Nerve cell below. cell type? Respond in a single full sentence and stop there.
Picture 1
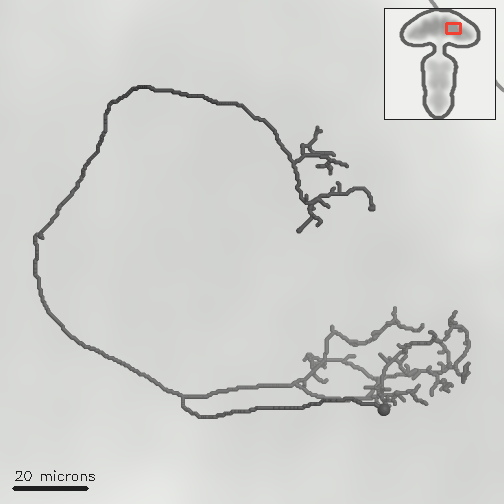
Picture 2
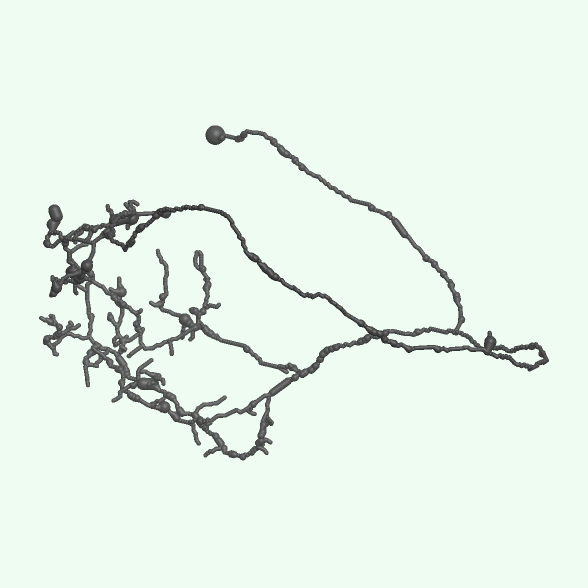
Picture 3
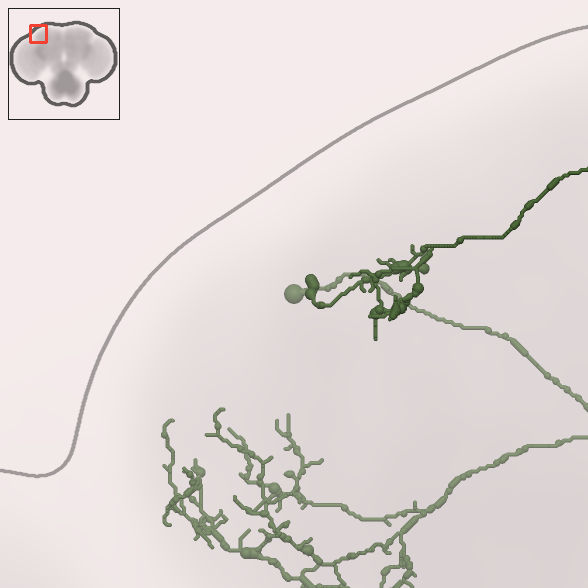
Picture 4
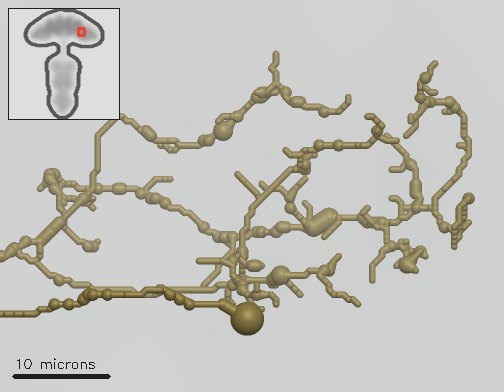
This particular neuron has the cell type LHPV5b2.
